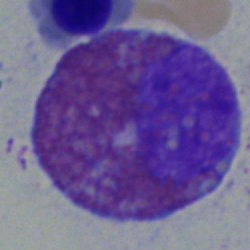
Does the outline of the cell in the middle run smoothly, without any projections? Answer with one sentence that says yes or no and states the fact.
Yes, it is a smooth edge that the cell has.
